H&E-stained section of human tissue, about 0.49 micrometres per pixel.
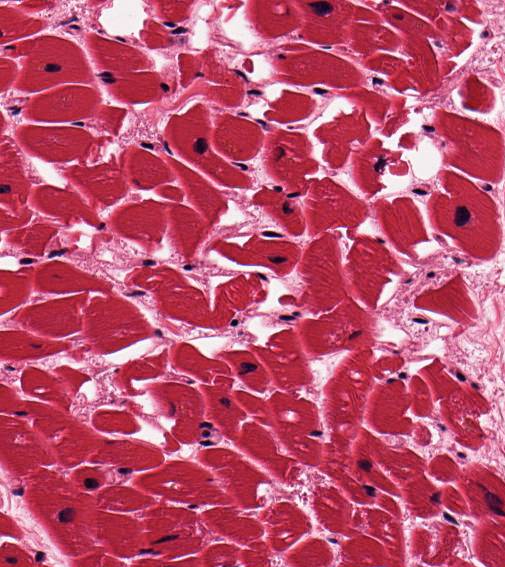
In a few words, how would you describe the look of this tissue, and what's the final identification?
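Where a fibre's nucleus shows, it sits centrally. Some fibres look branched and irregular rather than uniformly round. Between them, thin strands of pale pink loose connective tissue with small dark nuclei. No epithelium, glands or fat cells. This is the left ventricle of the heart.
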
